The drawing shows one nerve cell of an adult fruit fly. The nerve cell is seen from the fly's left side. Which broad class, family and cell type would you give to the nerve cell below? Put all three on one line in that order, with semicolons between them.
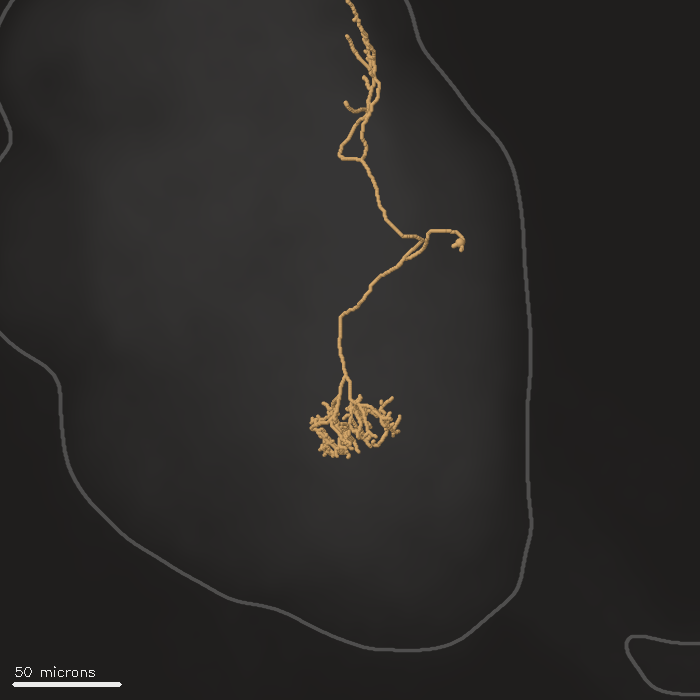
visual projection neuron; hemilineage VLPp&l1_lateral; LoVP11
